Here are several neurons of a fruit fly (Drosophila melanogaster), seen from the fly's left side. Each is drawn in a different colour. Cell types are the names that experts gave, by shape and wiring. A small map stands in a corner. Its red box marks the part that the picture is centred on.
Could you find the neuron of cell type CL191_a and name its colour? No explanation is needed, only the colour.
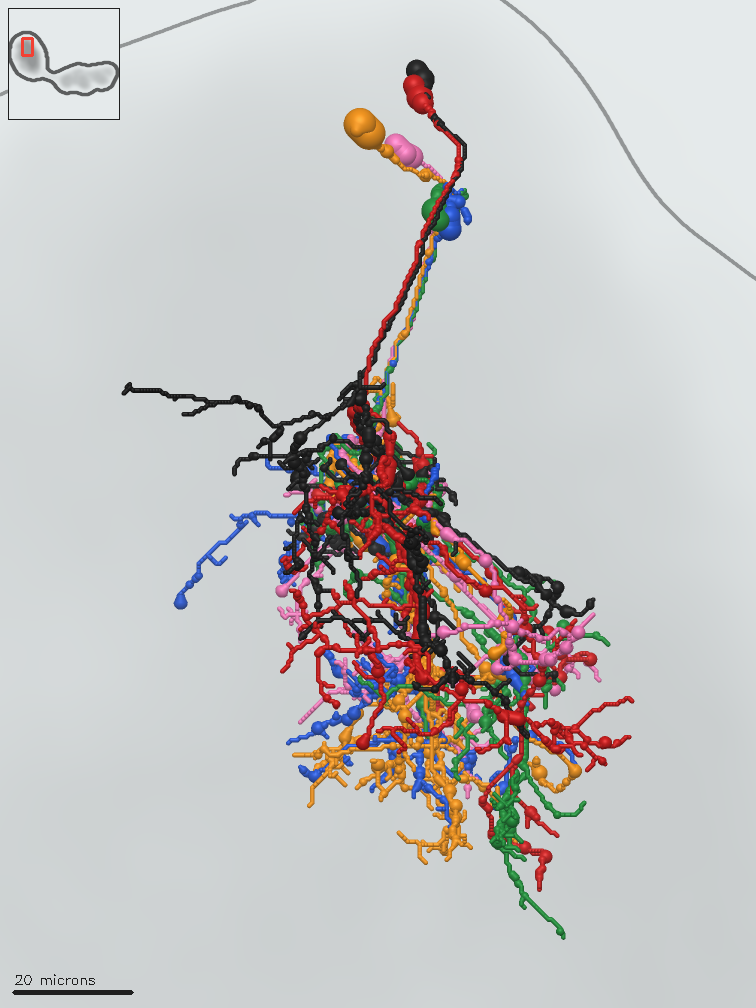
blue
